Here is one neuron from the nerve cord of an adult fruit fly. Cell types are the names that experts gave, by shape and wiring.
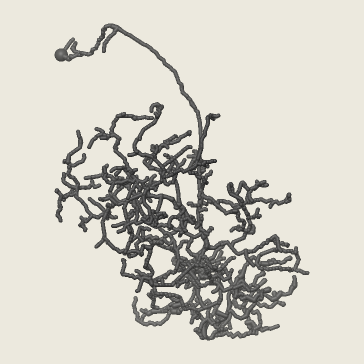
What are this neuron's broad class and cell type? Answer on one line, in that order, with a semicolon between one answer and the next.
nerve-cord intrinsic neuron; INXXX418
